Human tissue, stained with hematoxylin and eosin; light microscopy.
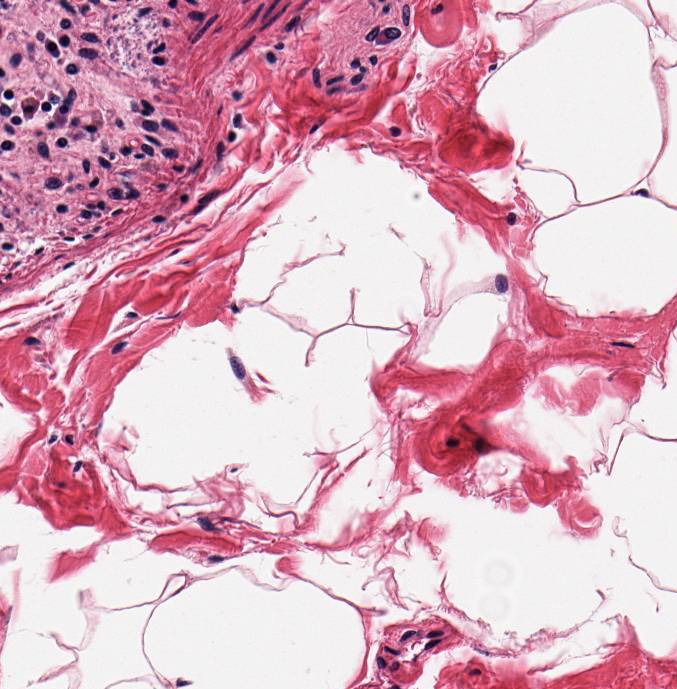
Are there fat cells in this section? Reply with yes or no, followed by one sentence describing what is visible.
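Yes. Most of the field is taken up by large, empty, rounded fat cell spaces separated by thin membranes.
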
